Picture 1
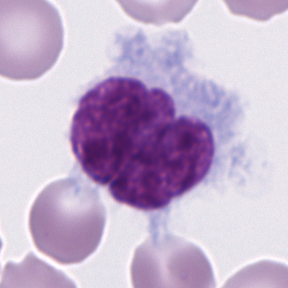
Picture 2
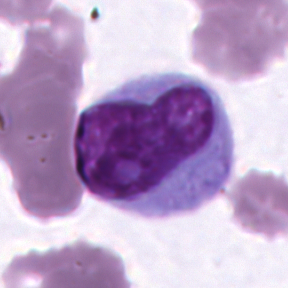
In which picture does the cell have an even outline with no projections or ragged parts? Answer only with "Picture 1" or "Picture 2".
Picture 2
